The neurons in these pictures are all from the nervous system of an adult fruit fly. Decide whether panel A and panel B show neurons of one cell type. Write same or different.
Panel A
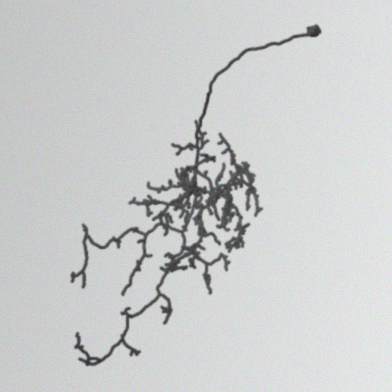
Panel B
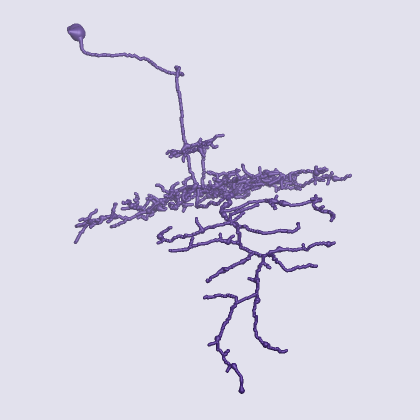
same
